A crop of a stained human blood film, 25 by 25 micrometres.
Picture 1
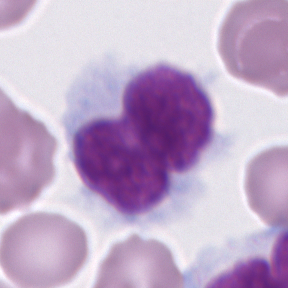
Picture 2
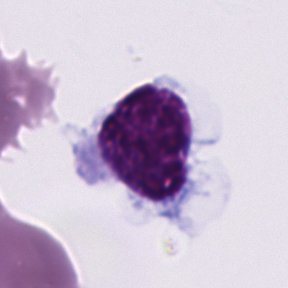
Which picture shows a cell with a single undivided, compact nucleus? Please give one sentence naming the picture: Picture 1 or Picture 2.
For the cell in Picture 2, the nucleus is one compact round, oval or kidney-shaped mass.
